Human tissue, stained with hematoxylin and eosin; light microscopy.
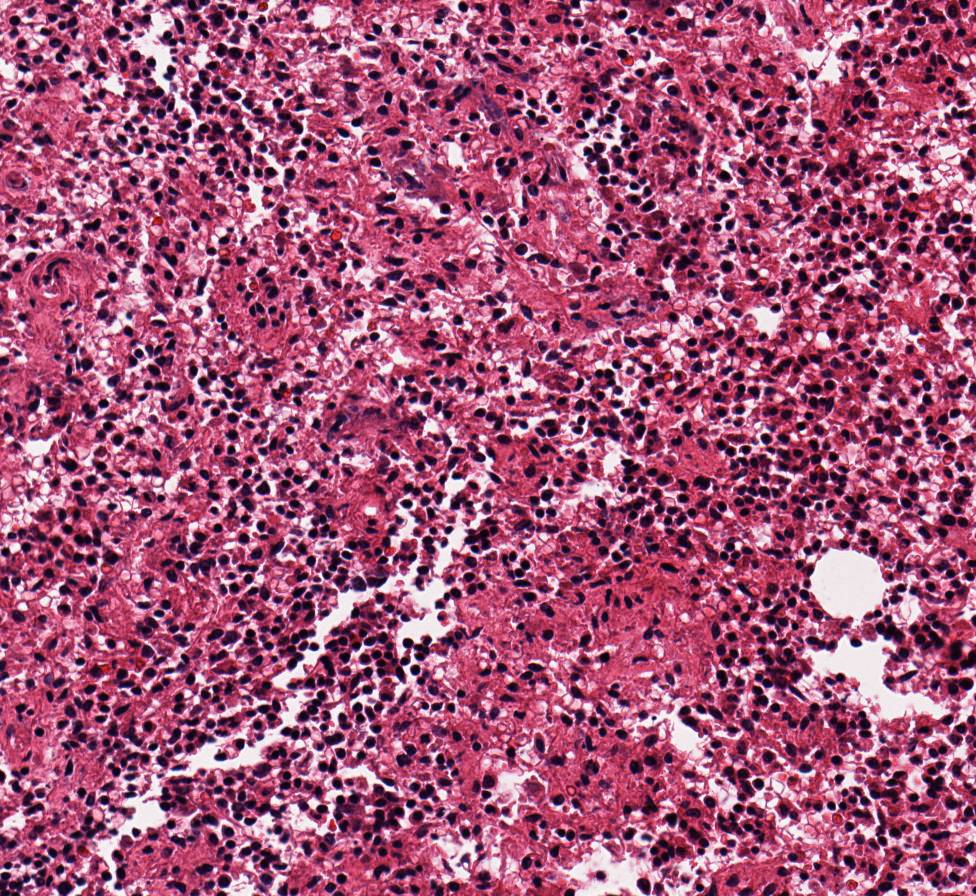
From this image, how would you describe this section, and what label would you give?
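Densely packed small cells form a diffuse sheet across the whole field, without layers or nodules. Most nuclei are small, round and dark-staining. Red blood cells lie scattered singly among them rather than in pools. No epithelium or glands are present. This is spleen.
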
